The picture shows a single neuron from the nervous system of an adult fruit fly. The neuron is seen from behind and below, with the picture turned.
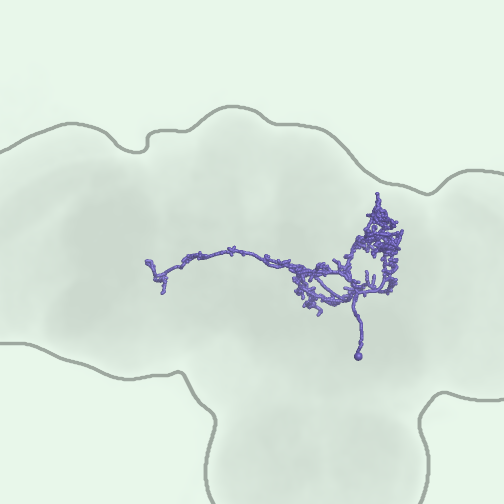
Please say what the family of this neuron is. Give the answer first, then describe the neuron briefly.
Its family is hemilineage DL2_ventral. This is a central-brain intrinsic neuron. The cell body can be seen at the lower right of the picture. As drawn here it is wider than it is tall.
